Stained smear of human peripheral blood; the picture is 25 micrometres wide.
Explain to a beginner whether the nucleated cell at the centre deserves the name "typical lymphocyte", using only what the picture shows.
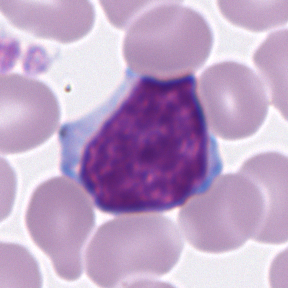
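Here's what's there: a cell about 14 micrometres across, its outline irregular where the crowding red cells push in on it. The nucleus is one unlobed mass filling about 80% of the cell's area, with dark purple, coarsely clumped chromatin and paler patches between the clumps, and no distinct nucleolus stands out. There are no visible granules and no vacuoles in the cytoplasm. The missing granules count against large granular lymphocyte.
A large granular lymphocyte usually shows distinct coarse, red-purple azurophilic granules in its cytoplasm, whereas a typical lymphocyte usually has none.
With the nucleus taking up about 80% of the cell, there's little cytoplasm too, and that also suits a typical lymphocyte better than a large granular lymphocyte.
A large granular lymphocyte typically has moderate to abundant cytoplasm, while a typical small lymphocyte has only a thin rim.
So typical lymphocyte fits.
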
